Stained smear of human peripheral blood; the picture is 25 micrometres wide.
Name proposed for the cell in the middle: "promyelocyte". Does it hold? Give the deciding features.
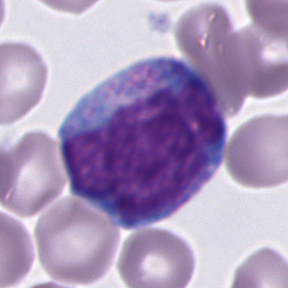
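Here the outline is angular, with several nearly straight edges, and the cytoplasm is blue. No clear vacuoles show, and red cells touch the edge on several sides.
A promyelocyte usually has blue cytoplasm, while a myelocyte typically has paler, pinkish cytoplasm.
That blue speaks for promyelocyte and against myelocyte. So yes, promyelocyte fits this cell.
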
